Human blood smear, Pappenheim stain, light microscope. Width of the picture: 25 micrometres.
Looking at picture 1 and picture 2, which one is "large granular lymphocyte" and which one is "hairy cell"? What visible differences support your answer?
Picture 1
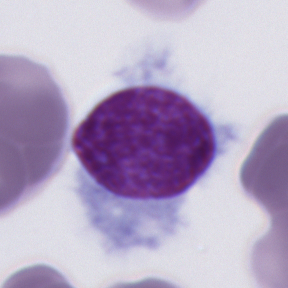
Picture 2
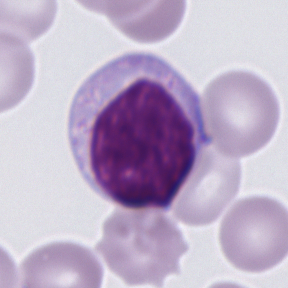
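Hairy cell in picture 1, large granular lymphocyte in picture 2. Hairy cell: cytoplasm pale greyish-blue, edge ragged with fine hair-like projections.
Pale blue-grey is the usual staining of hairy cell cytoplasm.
Nucleus reaches nearly to the left edge of the cell, leaving almost no cytoplasm on that side. Chromatin dark purple, mottled with darker and lighter patches; no distinct nucleolus. Large granular lymphocyte: outline round to slightly oval and smooth, unlike the ragged edge in picture 1. Nucleus a single rounded mass, no lobes or deep indentation; chromatin dark purple, densely clumped; no distinct nucleolus. A few fine reddish-purple granules scattered in the cytoplasm; no visible vacuoles.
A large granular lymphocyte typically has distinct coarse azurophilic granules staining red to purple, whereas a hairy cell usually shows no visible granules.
Cell about 14 by 12 micrometres, nucleus about 11 by 9 micrometres, nucleus filling about 60% of the cell's area.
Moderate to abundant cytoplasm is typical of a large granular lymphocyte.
Common to both: dark purple chromatin, no distinct nucleolus.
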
